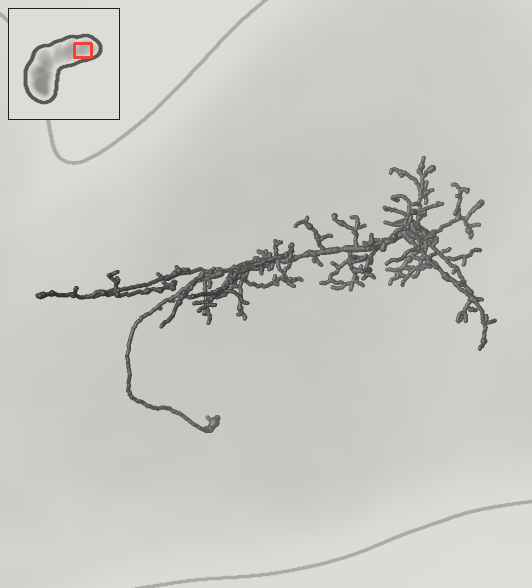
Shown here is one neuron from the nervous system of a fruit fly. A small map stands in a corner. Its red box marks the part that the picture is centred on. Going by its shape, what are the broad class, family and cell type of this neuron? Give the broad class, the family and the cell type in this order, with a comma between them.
nerve-cord intrinsic neuron, hemilineage 09A, IN09A028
